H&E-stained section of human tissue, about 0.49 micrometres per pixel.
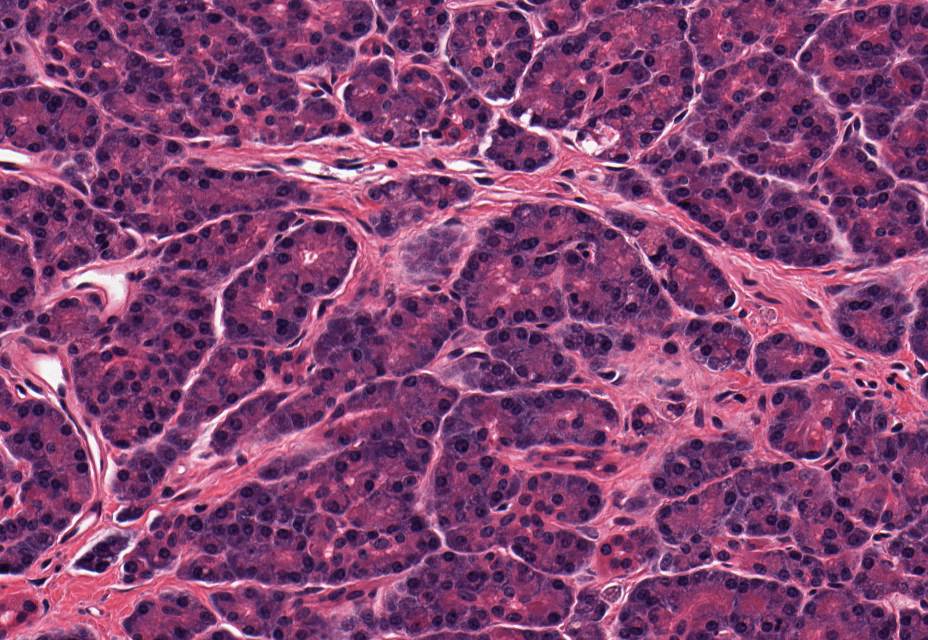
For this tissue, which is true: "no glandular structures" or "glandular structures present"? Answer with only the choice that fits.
Glandular structures present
